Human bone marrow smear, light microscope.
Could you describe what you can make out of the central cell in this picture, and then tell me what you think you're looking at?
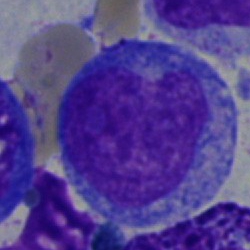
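Round and smooth in outline, the cell has a nucleus that fills most of it, leaving a moderate rim of blue cytoplasm that is widest on the right side. The chromatin is finely stippled rather than coarsely clumped. It is a blast.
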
